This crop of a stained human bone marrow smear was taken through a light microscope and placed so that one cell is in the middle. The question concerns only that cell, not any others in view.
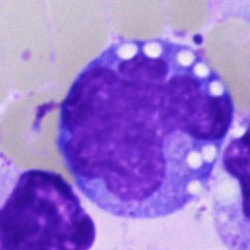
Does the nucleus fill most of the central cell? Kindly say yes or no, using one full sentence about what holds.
Yes, there is only scant cytoplasm in this cell.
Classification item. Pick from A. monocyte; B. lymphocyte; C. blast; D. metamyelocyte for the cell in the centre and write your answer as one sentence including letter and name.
The cell right in the middle is a monocyte, so option A is the one.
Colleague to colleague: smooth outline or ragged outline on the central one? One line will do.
There are no projections here; the outline is simply smooth.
